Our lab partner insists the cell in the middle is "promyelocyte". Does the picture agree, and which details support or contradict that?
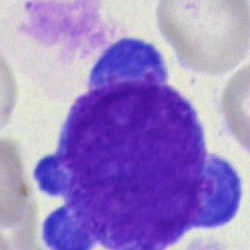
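No distinct granules show in the deep blue cytoplasm, and the nucleus fills most of the cell, leaving a scant cytoplasmic rim. Promyelocyte does not fit; this cell is a blast.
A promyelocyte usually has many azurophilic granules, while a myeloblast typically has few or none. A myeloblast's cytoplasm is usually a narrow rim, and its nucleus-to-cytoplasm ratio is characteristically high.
The finely stippled chromatin suits either name.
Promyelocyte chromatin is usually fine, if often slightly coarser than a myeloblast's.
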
